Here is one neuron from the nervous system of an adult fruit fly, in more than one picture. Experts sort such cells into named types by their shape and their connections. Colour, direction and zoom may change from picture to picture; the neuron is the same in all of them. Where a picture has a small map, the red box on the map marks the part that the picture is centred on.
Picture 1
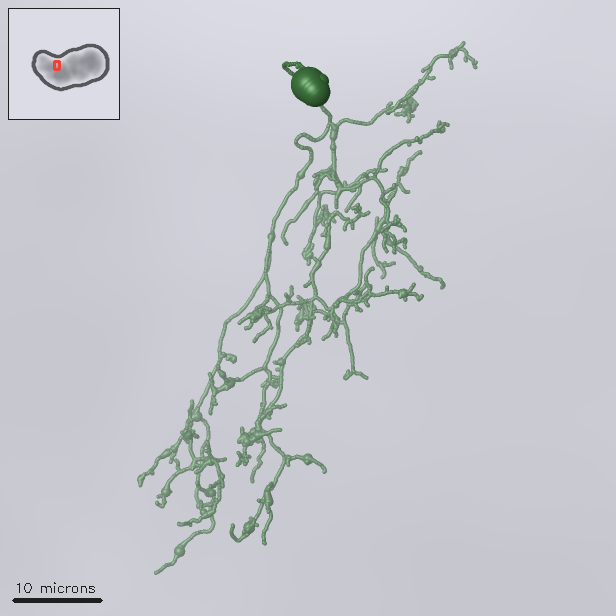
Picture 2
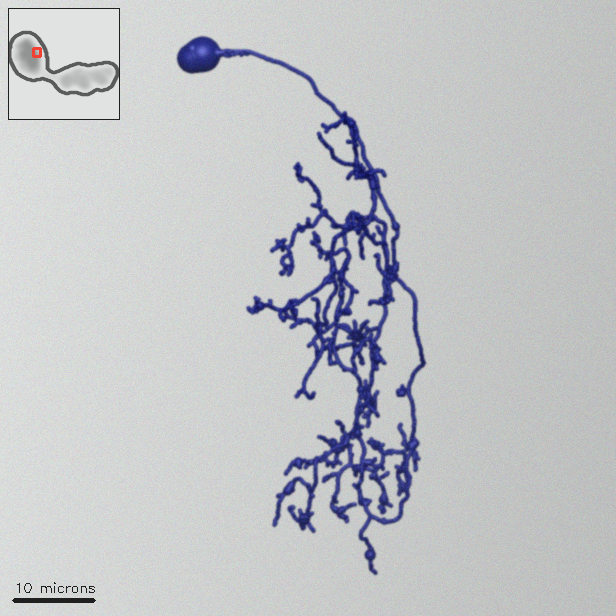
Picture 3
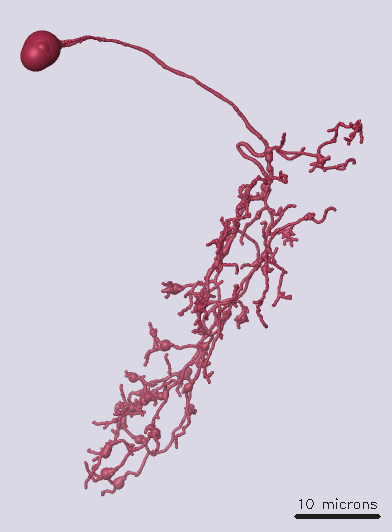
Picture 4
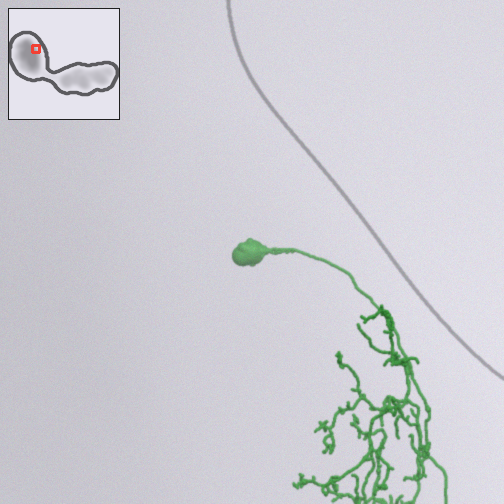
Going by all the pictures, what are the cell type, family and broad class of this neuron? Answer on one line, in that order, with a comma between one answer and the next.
Cm5, Cm, optic-lobe intrinsic neuron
